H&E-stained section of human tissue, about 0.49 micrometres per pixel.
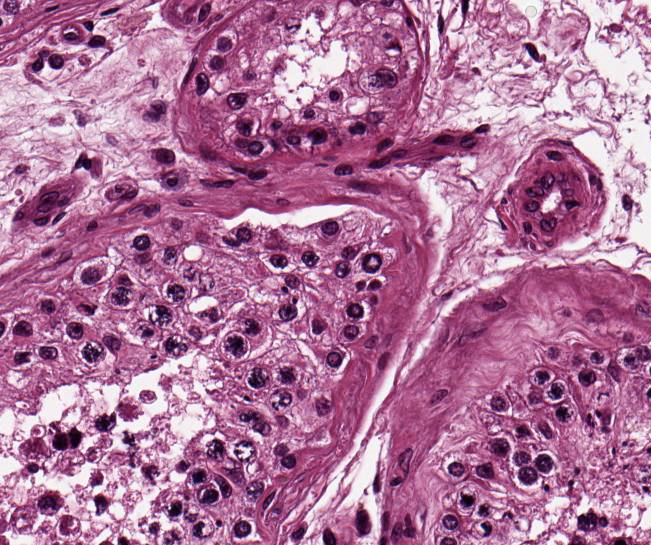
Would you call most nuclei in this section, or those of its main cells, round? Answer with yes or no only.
Yes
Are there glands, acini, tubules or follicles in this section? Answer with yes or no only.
Yes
